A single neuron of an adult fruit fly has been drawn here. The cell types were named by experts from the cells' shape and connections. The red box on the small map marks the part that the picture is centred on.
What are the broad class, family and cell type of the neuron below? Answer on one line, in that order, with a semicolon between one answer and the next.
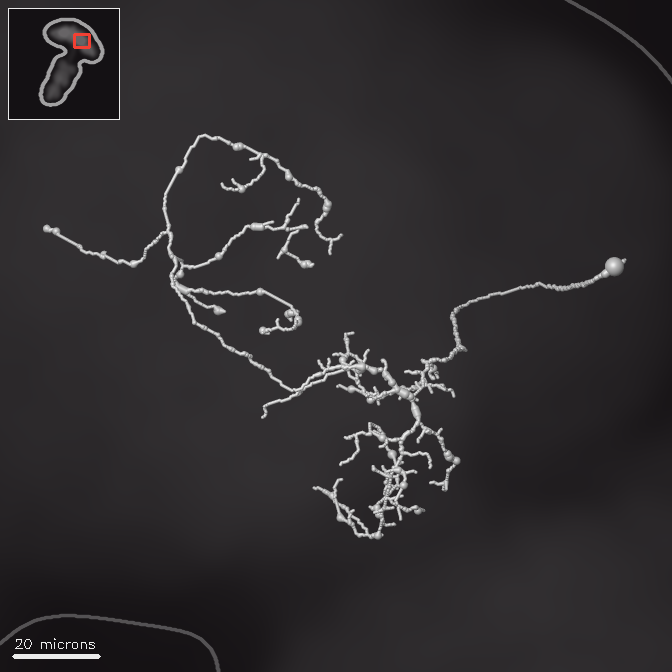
central-brain intrinsic neuron; hemilineage VPNl&d1_dorsal; CB1389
